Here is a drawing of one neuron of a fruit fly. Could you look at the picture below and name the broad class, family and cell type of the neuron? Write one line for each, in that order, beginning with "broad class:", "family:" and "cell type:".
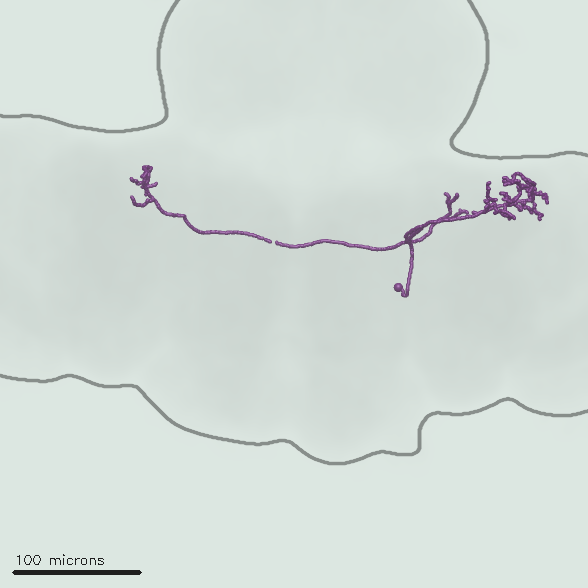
broad class: central-brain intrinsic neuron
family: hemilineage LHd1
cell type: CB2174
